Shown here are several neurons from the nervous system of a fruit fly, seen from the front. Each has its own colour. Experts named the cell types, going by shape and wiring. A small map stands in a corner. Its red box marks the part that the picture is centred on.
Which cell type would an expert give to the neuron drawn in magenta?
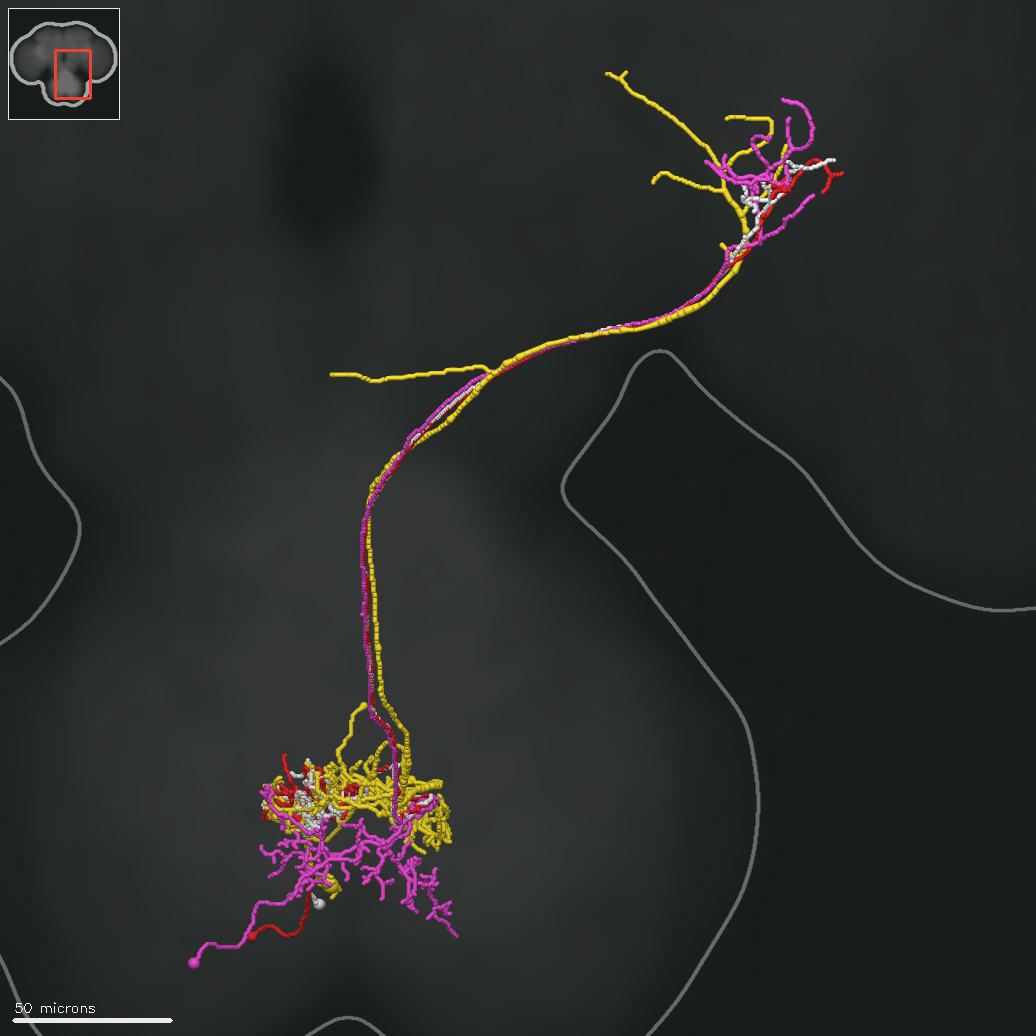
AN10B029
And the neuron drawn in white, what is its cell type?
AN10B048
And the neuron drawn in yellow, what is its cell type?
AN10B019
